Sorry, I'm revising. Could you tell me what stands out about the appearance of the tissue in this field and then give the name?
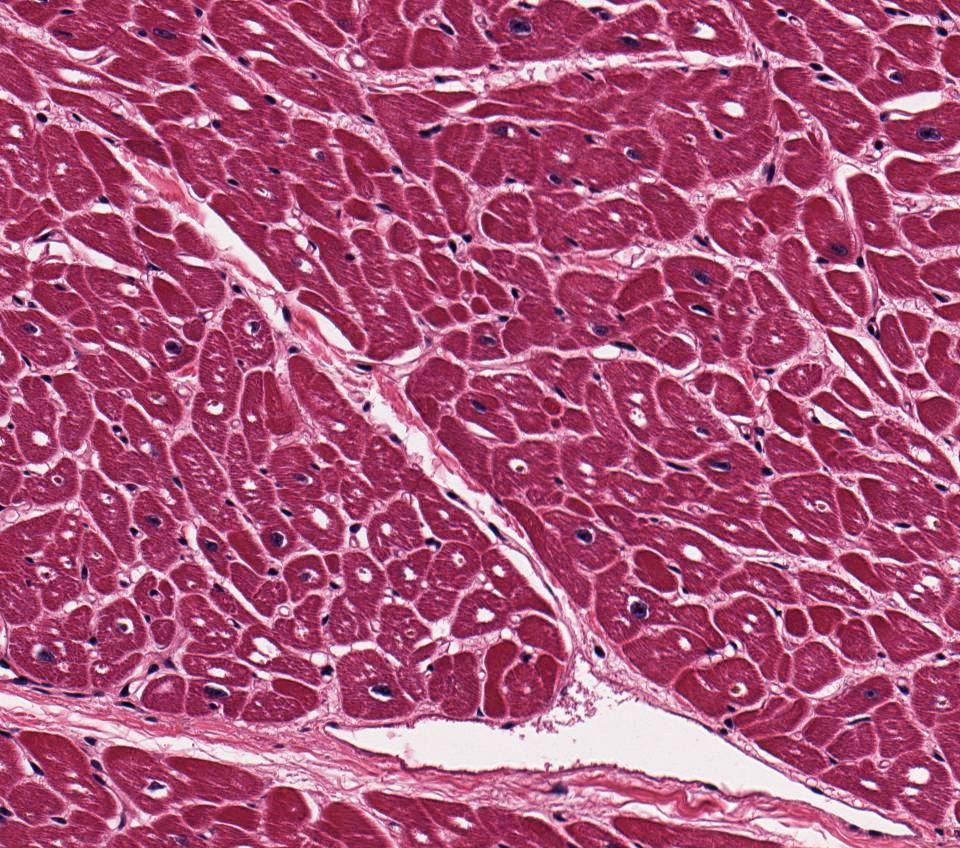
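Muscle fibres fill nearly whole field, cut mostly in cross or oblique section. Nuclei, where seen within fibres, central. Many fibres: small clear pale space around or beside central nucleus. Small dark elongated nuclei in narrow spaces between fibres. Left ventricle of the heart.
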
